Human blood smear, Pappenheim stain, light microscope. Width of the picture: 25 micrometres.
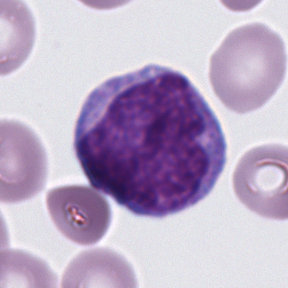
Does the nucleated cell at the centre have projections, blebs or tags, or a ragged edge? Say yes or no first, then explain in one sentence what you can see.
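No. The cell outline is roughly round with a smooth edge.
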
